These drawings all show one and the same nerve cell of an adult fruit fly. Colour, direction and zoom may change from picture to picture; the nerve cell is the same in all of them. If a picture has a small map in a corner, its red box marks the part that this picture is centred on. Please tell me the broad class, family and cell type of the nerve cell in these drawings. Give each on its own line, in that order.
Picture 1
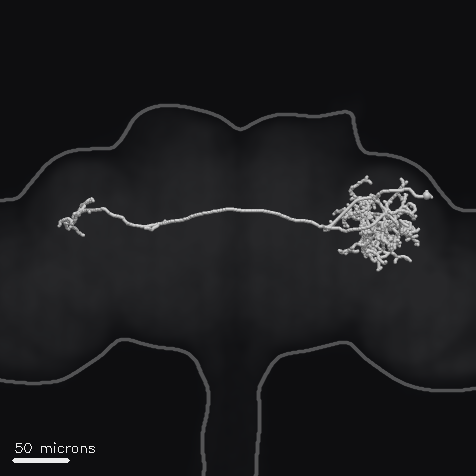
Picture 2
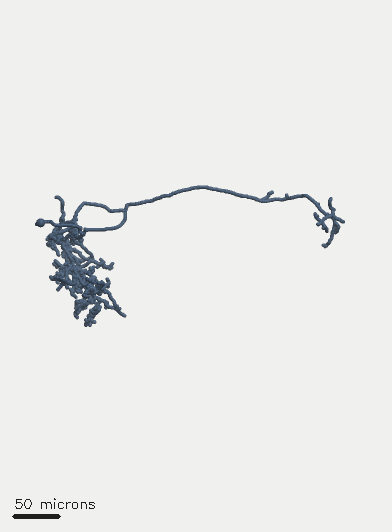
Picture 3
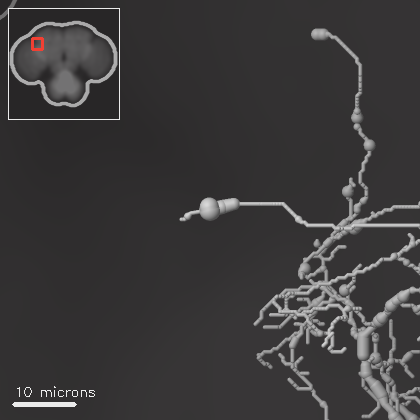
central-brain intrinsic neuron
hemilineage VLPl&d1_dorsal
AVLP234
